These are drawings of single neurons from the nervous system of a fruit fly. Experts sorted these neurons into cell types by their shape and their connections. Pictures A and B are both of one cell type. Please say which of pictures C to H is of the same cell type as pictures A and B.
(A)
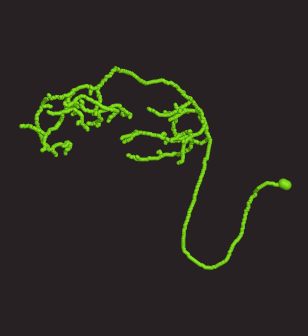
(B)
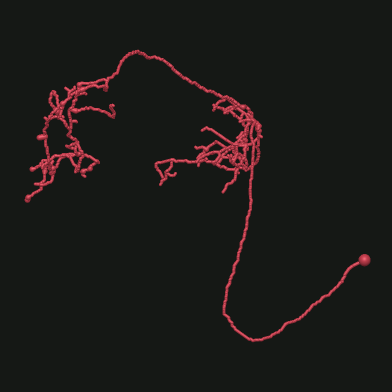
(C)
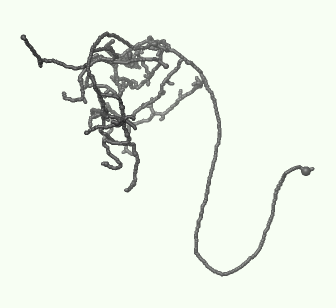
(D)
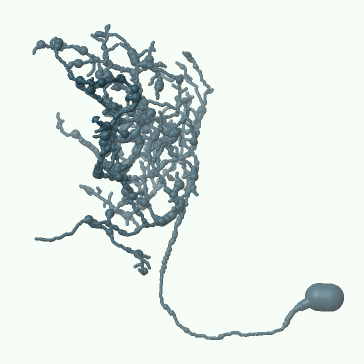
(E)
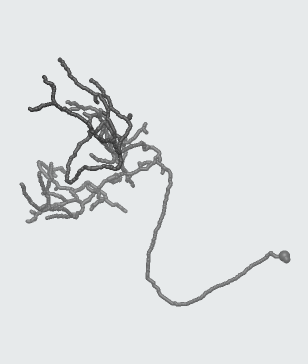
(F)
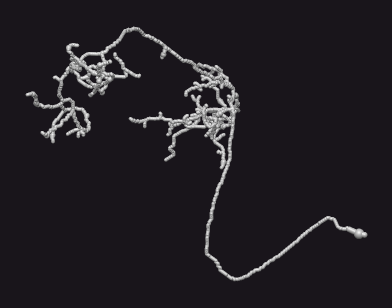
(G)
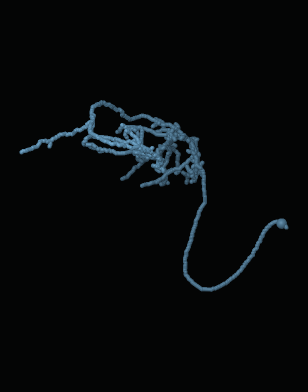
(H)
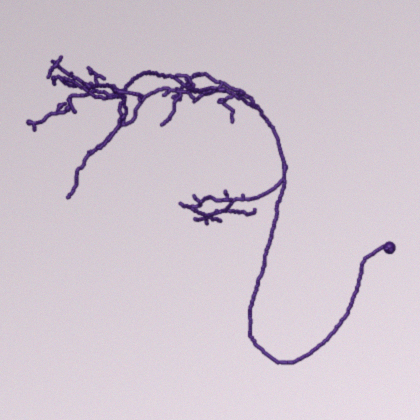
F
